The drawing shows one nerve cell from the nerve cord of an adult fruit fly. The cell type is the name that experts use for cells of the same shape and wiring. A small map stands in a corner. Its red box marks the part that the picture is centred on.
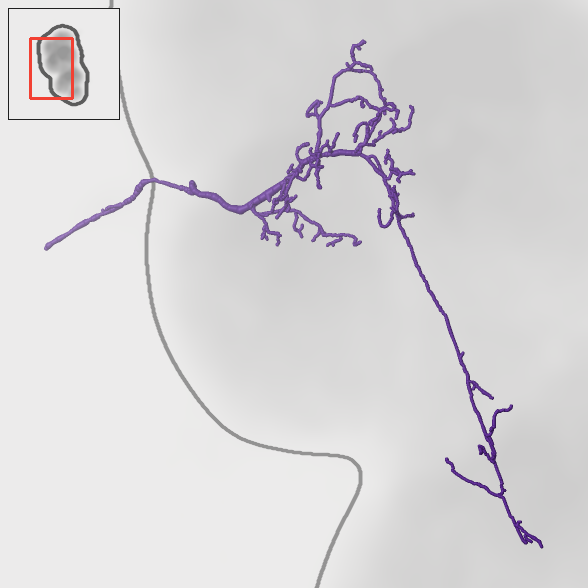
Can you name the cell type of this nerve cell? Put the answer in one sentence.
The cell type is SNpp30.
